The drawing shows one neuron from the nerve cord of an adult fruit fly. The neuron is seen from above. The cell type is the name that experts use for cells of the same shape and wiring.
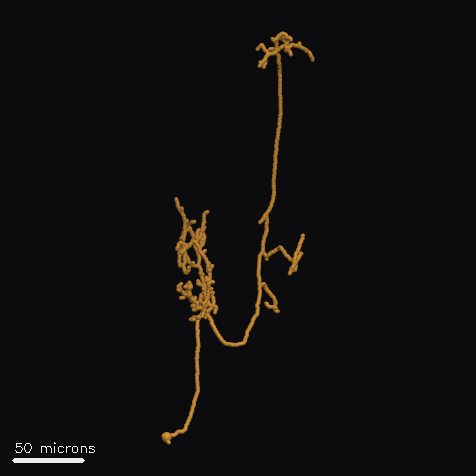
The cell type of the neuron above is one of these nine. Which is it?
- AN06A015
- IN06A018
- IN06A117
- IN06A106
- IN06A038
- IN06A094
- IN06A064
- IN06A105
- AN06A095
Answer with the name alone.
IN06A105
